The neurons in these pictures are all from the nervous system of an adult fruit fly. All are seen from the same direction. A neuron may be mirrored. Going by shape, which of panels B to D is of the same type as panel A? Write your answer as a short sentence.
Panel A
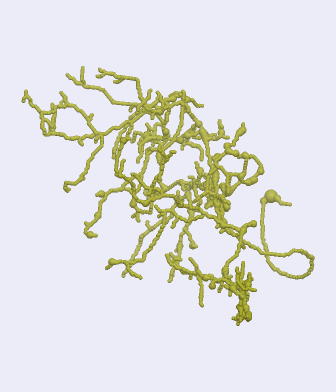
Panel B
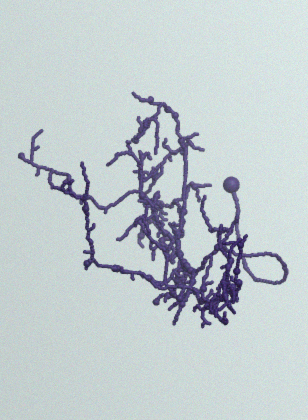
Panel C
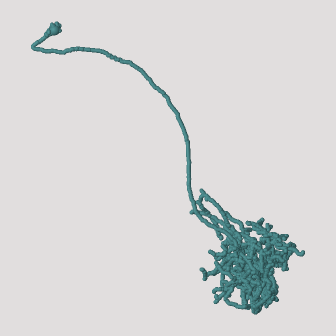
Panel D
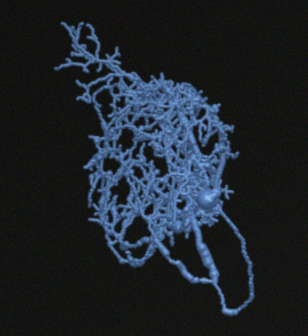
Panel B is of the same cell type.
